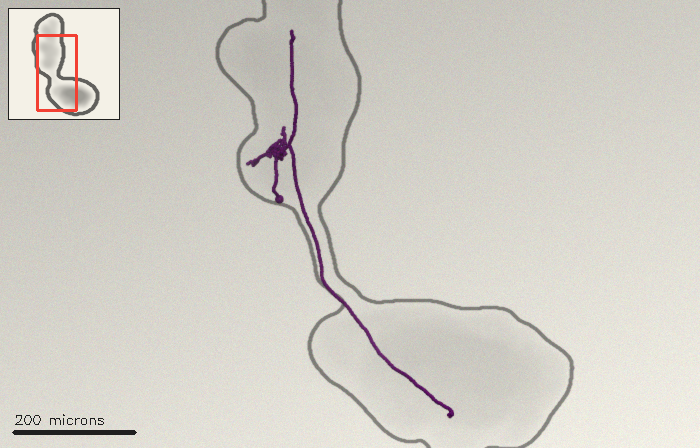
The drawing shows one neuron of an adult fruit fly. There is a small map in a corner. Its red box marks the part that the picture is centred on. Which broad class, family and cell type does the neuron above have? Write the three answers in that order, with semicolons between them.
ascending neuron; hemilineage 10B; AN10B048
